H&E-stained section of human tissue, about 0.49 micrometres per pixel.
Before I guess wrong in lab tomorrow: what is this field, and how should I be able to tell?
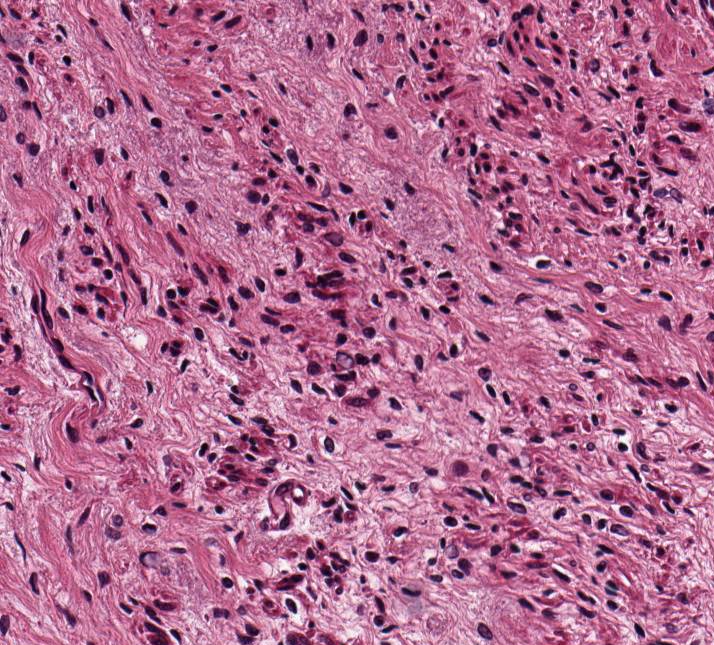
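This field mainly shows dense connective tissue. The deciding features are wavy pink collagen bundles, running obliquely from upper left toward lower right, and mostly elongated or ovoid, darkly stained nuclei.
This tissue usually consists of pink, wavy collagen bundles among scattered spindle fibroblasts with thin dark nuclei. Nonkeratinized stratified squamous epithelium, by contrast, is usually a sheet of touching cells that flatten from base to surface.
The matrix between bundles is pale, loose and finely wispy.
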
